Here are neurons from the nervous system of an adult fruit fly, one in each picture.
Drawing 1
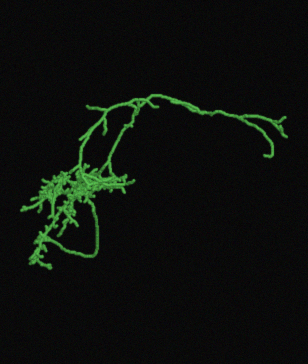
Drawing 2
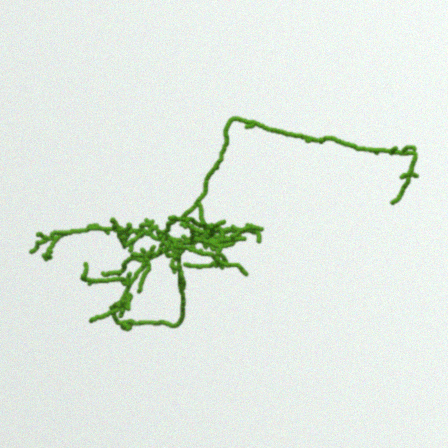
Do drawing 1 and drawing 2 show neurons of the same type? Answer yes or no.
no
